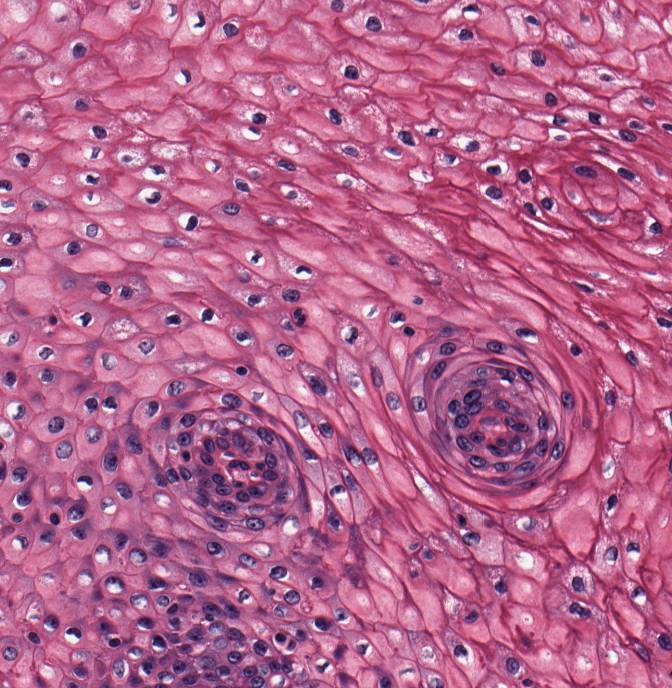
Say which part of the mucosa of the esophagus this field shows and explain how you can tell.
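Tissue: stratified squamous nonkeratinized epithelium. Continuous sheet of squamous cells, no stroma between. Cells mostly polygonal, abundant pale pink cytoplasm, sharp borders. Upper right: cells flattened, elongated, in curving streams. Whorl centres: small crowded dark-nucleated cells, no keratin.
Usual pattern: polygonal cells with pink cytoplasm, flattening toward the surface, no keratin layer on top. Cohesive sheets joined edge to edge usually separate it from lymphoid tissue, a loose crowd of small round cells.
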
